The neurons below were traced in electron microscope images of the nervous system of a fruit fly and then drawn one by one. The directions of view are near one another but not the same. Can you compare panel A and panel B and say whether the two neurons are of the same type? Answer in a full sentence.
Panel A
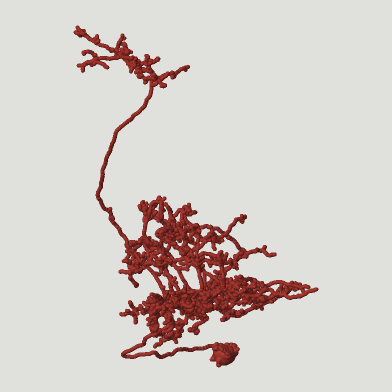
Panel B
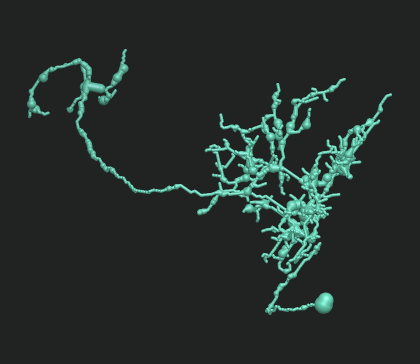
They are of the same cell type.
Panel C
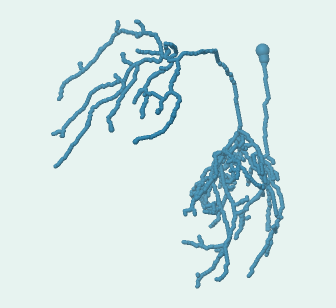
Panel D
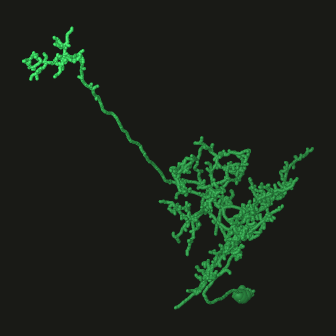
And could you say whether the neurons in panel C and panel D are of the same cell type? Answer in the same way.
They are of different cell types.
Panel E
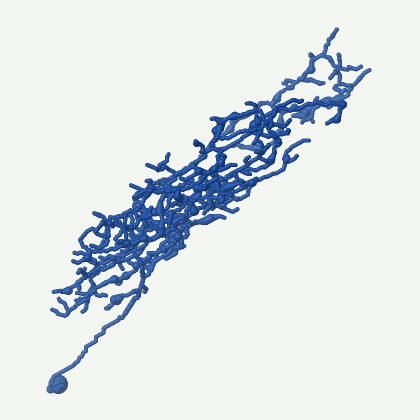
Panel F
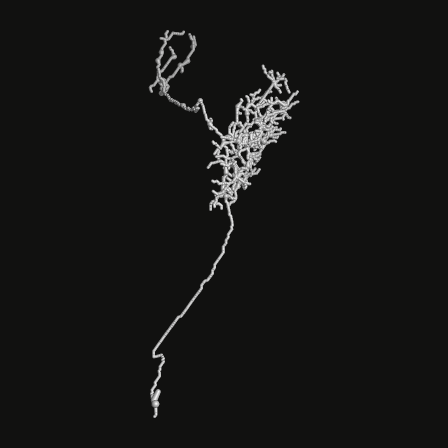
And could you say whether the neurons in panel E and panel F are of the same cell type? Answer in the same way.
They are of the same cell type.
